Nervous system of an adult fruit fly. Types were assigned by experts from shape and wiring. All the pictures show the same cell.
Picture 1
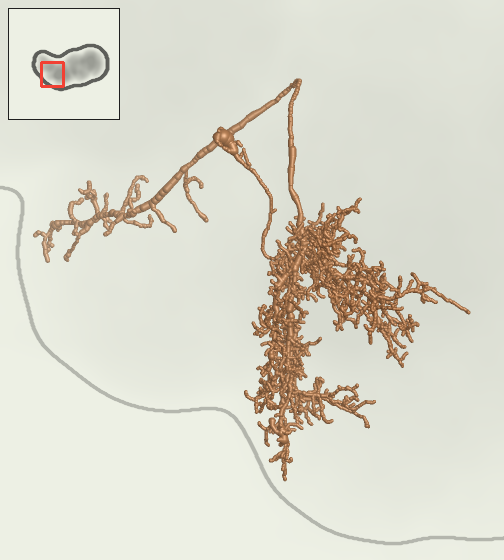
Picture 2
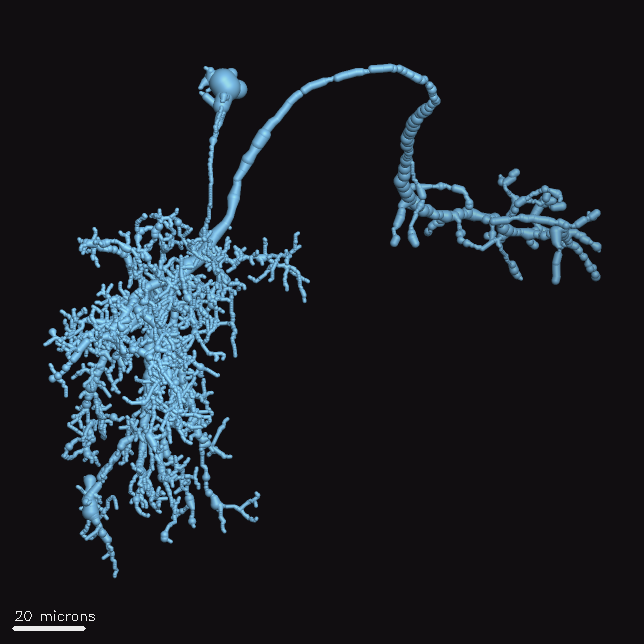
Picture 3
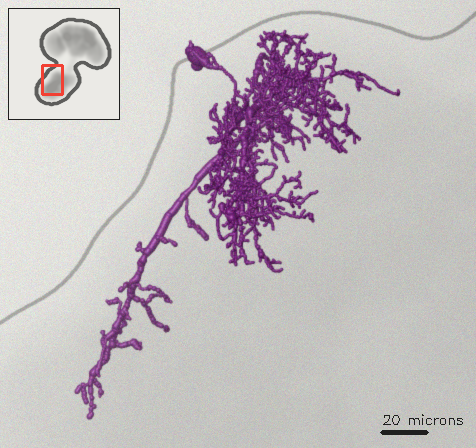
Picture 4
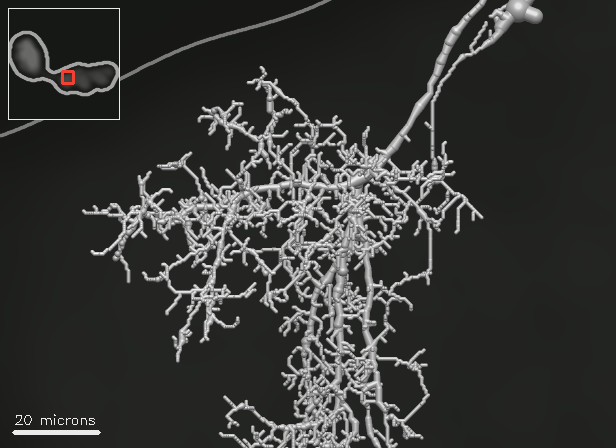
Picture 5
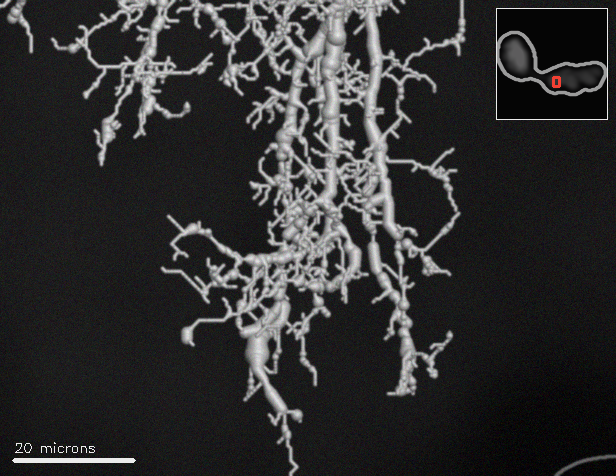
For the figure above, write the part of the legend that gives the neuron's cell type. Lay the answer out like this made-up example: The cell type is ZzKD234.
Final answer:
The cell type is IN19A010.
